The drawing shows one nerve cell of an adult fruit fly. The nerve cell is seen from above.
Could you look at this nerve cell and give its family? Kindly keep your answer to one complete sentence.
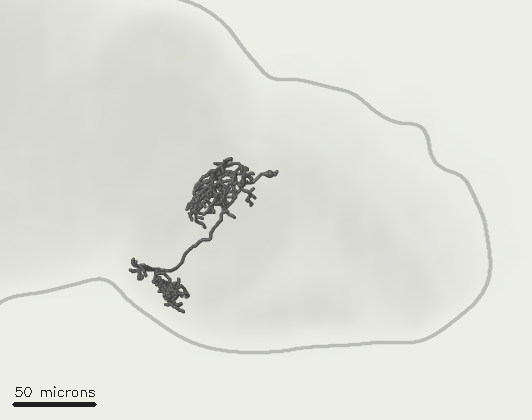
Within family TmY is found this nerve cell.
